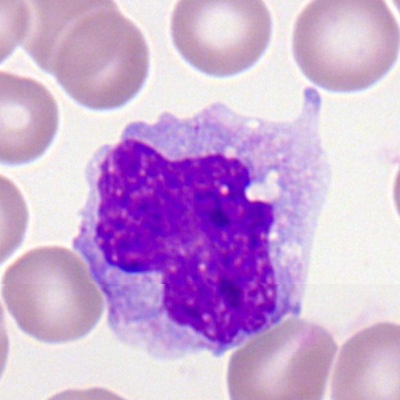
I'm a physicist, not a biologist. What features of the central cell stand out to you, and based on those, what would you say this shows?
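First, the outline: it is irregular rather than smoothly round, and a single narrow finger-like projection sticks out from the upper right corner. Next, the nucleus: irregular and folded, with a notch cut into its right side. Then the cytoplasm: abundant and pale greyish-blue. Last, the name: this is a monocyte.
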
